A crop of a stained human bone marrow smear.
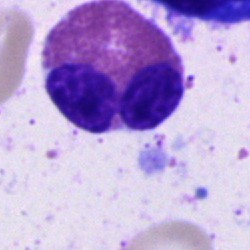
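Eosinophil, stained bone marrow smear. The cell has a rounded, smooth outline, with the nuclear lobes sitting in its lower half. Chromatin is dark purple and coarsely clumped, and the abundant cytoplasm is pinkish-purple.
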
